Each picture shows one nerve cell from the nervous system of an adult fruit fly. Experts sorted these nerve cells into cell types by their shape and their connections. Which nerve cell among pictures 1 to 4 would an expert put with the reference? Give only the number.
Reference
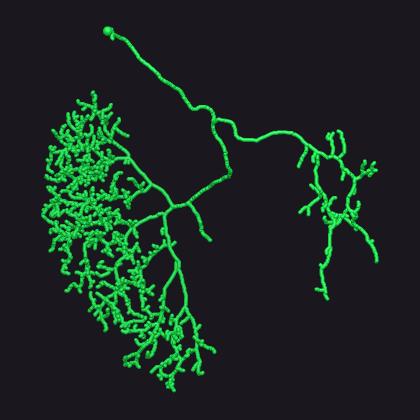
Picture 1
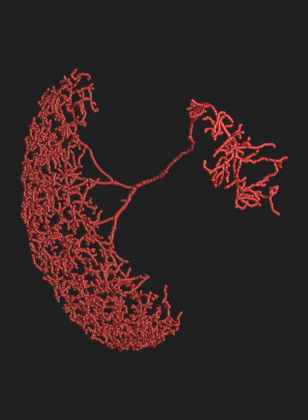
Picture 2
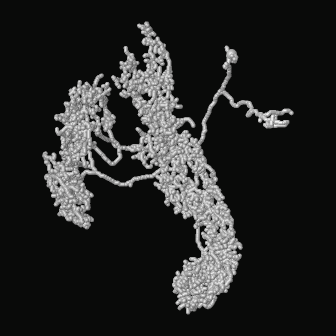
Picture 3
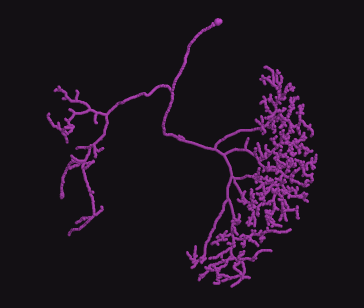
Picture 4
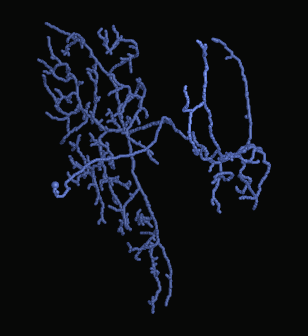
3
